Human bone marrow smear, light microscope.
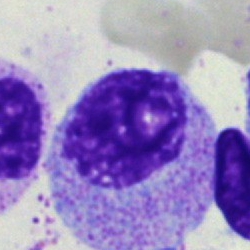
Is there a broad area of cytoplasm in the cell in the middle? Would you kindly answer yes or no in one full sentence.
Yes, the cell has plenty of cytoplasm around its nucleus.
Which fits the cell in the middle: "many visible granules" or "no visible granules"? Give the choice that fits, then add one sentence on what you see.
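Many visible granules. Numerous fine pink-purple granules are scattered through the cytoplasm.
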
